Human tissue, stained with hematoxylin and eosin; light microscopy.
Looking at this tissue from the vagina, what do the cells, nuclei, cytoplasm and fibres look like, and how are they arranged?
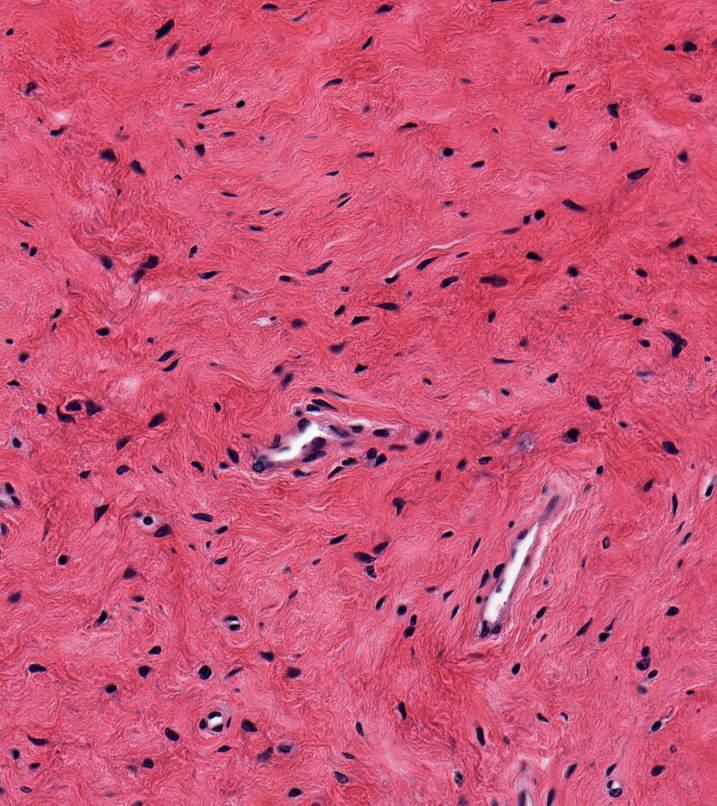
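Field filled by dense, deeply pink fibrillar tissue with scattered nuclei. Fibres in short wavy bundles, interlacing without a single common direction. Nuclei small, dark, ovoid to spindle-shaped. Cells sparse; wide stretches of pink matrix between neighbouring nuclei.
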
